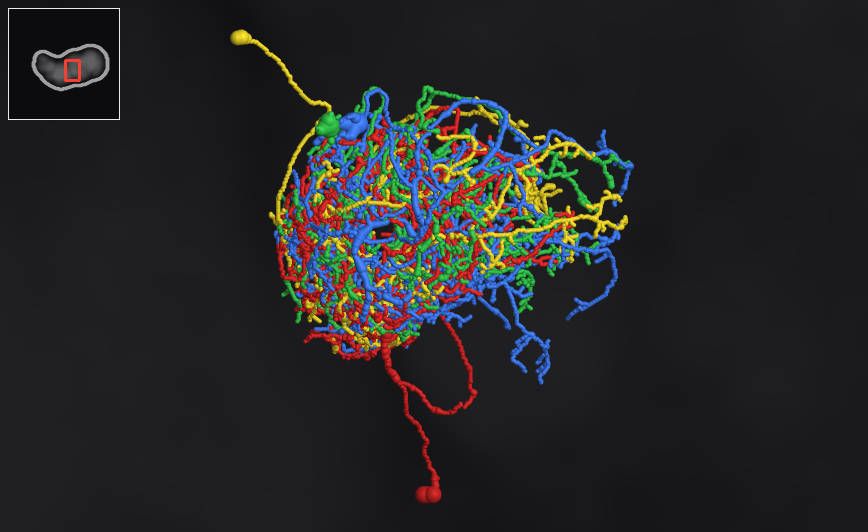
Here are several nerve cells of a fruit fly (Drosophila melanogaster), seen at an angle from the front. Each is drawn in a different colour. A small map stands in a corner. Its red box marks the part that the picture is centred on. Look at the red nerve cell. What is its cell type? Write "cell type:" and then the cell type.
cell type: AVLP600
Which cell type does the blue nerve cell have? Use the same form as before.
cell type: AVLP418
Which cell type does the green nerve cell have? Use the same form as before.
cell type: AVLP436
